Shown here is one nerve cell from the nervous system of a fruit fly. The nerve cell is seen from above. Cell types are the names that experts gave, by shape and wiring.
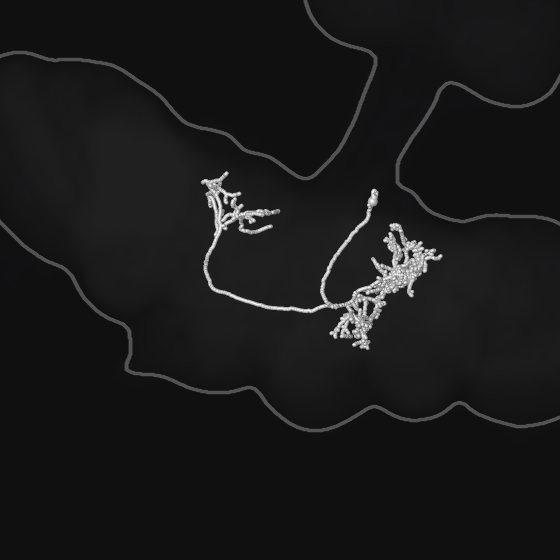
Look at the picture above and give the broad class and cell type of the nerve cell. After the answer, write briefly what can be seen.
Its broad class is central-brain intrinsic neuron. It is of cell type PLP230. As drawn here it is wider than it is tall.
